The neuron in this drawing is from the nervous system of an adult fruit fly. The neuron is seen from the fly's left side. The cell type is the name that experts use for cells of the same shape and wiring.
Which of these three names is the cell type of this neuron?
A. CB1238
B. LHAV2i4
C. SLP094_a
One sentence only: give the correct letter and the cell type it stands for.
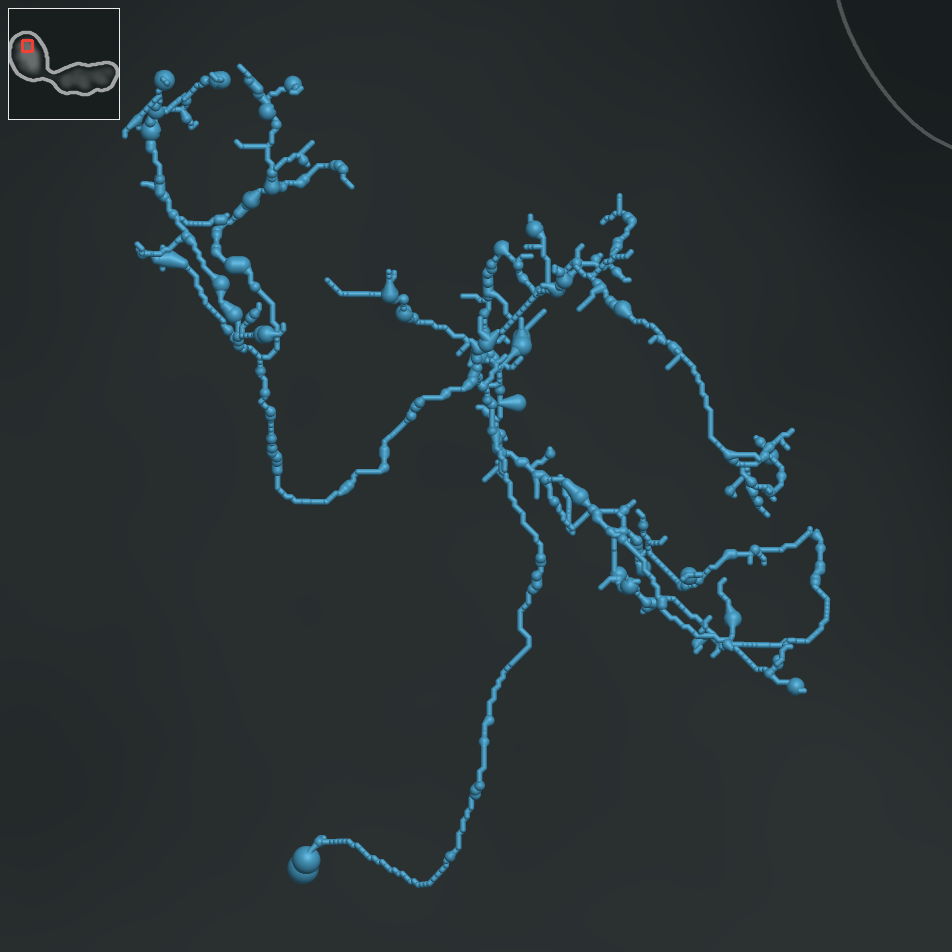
The cell type named CB1238, option A, describes the neuron.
